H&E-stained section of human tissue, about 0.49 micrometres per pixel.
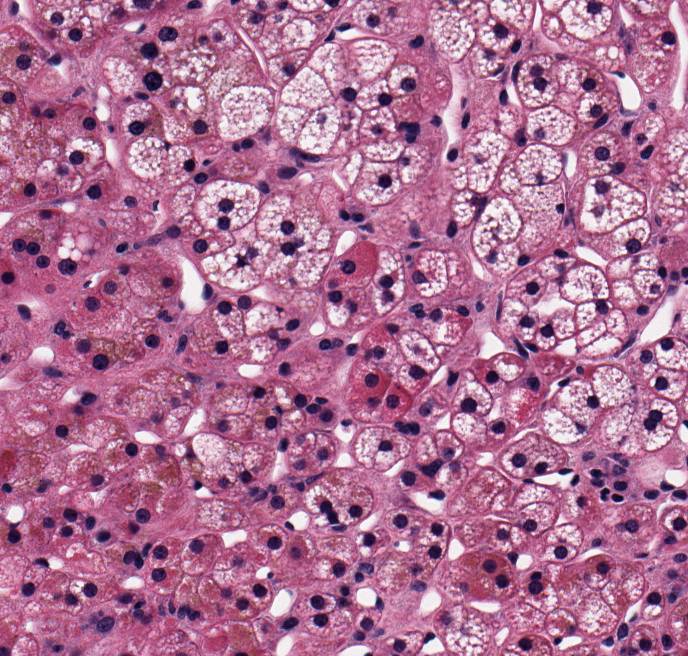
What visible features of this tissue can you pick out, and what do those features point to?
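Pale cells with finely foamy, bubbly cytoplasm of many small clear vacuoles. Lower left: many pink cells hold granular golden-brown cytoplasmic pigment. Small empty slit-like spaces, consistent with thin-walled capillaries, scattered between cell groups. Connective tissue scant, delicate; no broad fibrous bands. Adrenal gland.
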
